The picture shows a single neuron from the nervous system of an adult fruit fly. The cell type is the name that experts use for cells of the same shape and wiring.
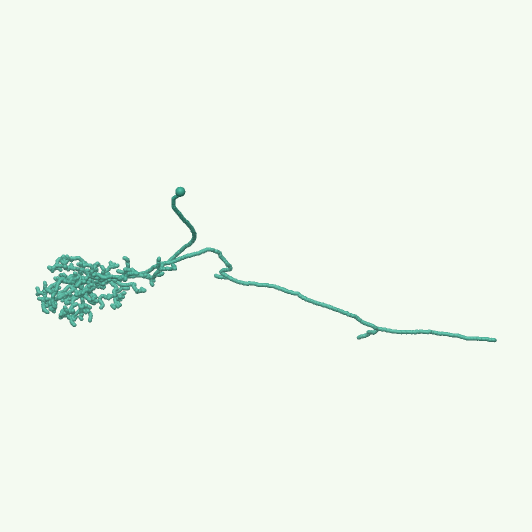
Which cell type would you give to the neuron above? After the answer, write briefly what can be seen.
The cell type is IN23B056. It is a nerve-cord intrinsic neuron. As drawn here it is more than twice as wide as it is tall.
